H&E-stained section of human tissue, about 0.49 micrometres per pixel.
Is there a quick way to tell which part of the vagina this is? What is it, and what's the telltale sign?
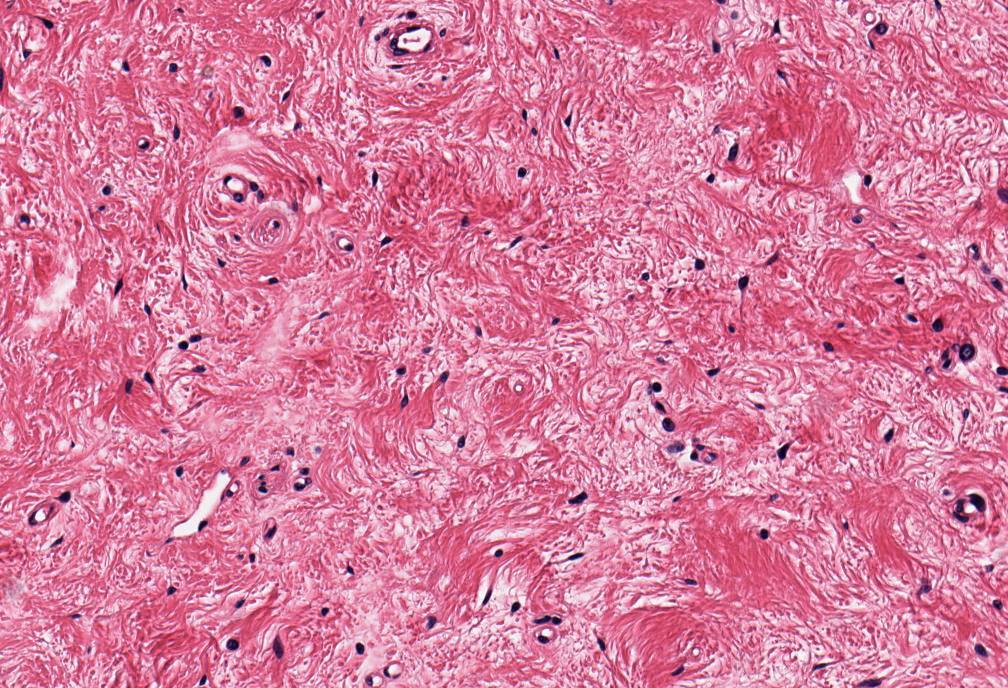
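What you're looking at is dense connective tissue. Notice that the whole field is collagenous stroma, with no epithelium anywhere in it. The pink collagen bundles are wavy and swirl in many directions instead of running parallel. Nuclei are sparse and widely scattered, and the ones you do find are small, dark and spindle-shaped to oval.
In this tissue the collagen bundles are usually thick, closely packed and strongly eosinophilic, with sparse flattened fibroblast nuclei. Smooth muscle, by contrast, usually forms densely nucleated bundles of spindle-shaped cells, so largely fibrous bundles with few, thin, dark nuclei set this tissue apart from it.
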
